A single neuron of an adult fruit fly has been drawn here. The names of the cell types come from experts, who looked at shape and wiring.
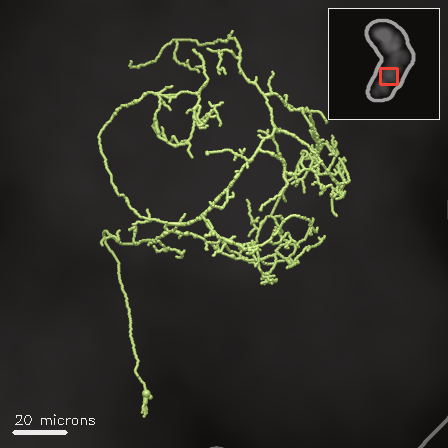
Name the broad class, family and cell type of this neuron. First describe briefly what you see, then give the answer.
From top to bottom in the picture it spans about 150 microns. Dozens of branch ends can be seen. It is a nerve-cord intrinsic neuron. The family is hemilineage 03A. The cell type is IN03A038.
